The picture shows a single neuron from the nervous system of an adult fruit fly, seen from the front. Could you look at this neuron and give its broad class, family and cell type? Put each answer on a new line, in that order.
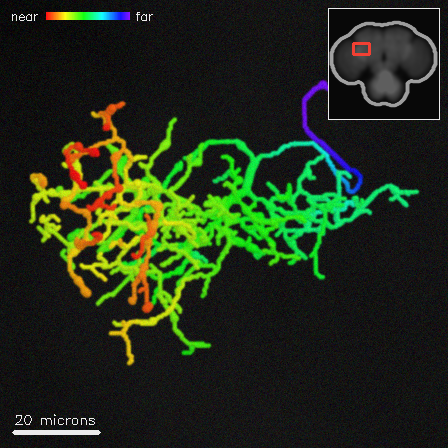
central-brain intrinsic neuron
hemilineage VLPp&l1_anterior
PVLP098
